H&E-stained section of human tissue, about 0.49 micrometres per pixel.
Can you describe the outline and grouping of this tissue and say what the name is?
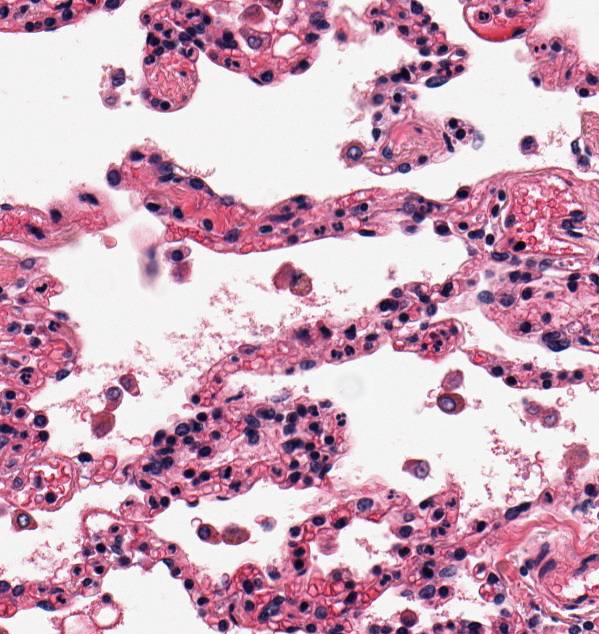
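Start at the upper right: within the septum lies a vessel packed with red blood cells. In the middle, fine wispy pink granular material lies loose in the spaces. Notice there are no glands anywhere. This is lung.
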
